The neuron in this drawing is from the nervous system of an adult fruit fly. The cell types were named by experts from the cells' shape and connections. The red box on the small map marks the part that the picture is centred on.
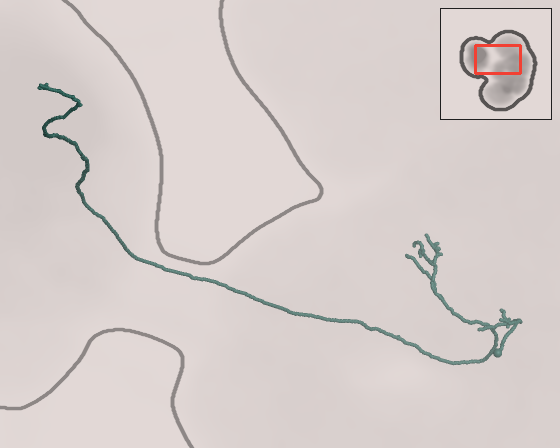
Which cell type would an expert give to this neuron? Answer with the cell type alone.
DNpe015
